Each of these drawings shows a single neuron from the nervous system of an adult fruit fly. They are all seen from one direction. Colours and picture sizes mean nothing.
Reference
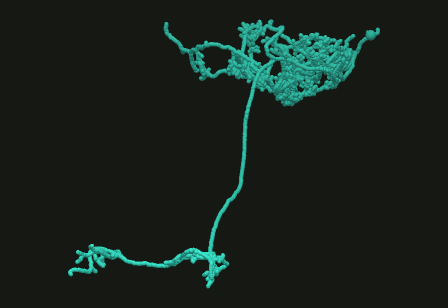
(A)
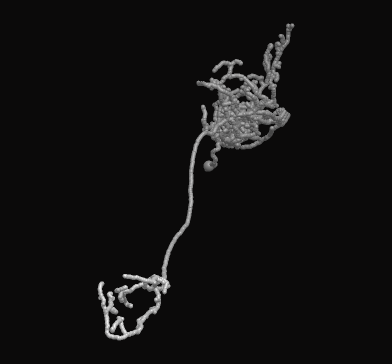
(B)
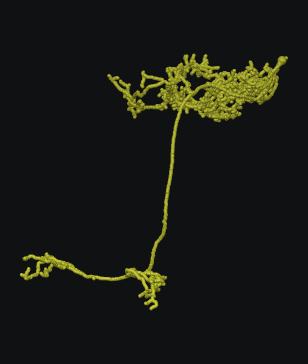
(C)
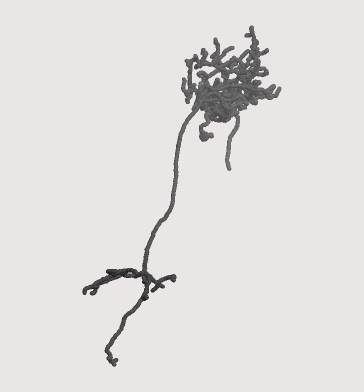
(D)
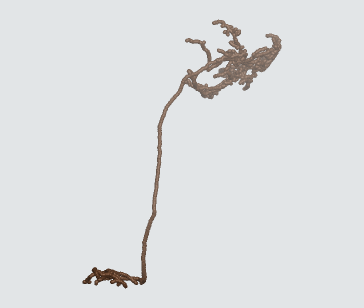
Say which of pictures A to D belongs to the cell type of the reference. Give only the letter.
B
